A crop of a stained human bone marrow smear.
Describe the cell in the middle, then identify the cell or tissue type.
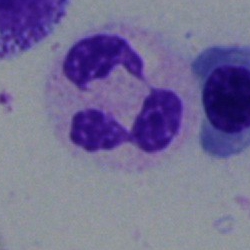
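The cell has a round outline. Its chromatin is dark purple and coarsely clumped, and no nucleoli can be seen in the nucleus. The cell is a segmented neutrophil.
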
